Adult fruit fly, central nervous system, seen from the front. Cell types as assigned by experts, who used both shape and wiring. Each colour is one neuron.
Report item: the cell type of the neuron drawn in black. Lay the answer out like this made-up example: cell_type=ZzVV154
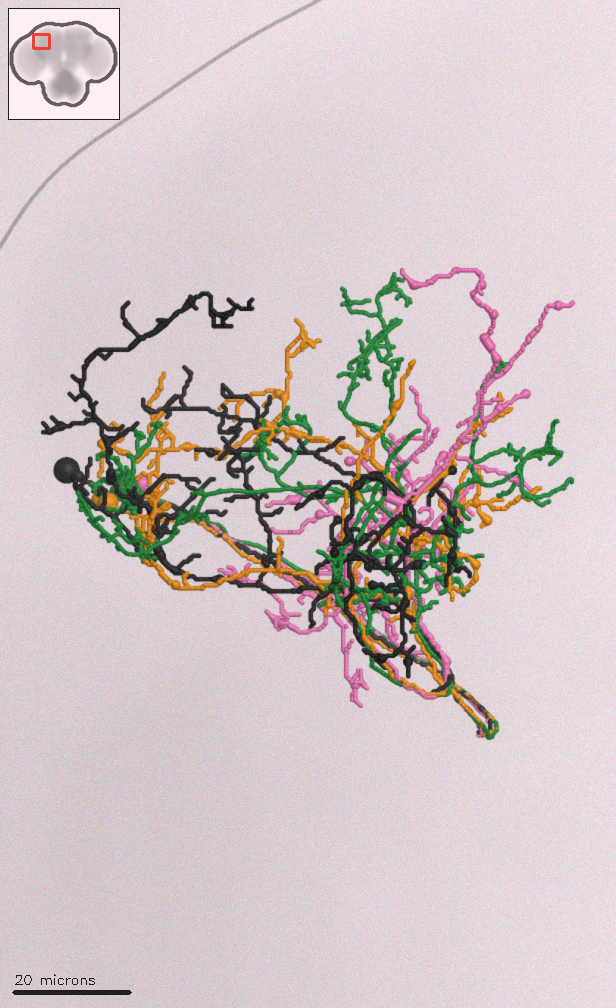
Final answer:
cell_type=CB1527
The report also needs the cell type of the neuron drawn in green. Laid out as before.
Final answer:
cell_type=CB4117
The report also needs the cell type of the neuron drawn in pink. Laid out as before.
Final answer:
cell_type=CB2185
